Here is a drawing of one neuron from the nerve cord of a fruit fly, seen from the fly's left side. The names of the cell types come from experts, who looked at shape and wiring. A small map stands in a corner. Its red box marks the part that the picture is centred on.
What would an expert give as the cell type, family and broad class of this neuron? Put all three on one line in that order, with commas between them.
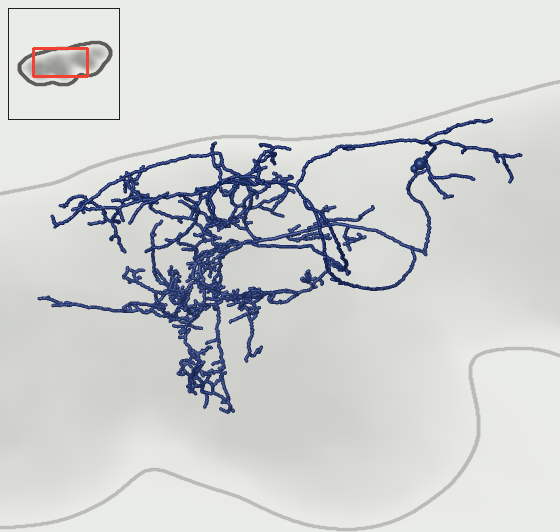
IN19B031, hemilineage 19B, nerve-cord intrinsic neuron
